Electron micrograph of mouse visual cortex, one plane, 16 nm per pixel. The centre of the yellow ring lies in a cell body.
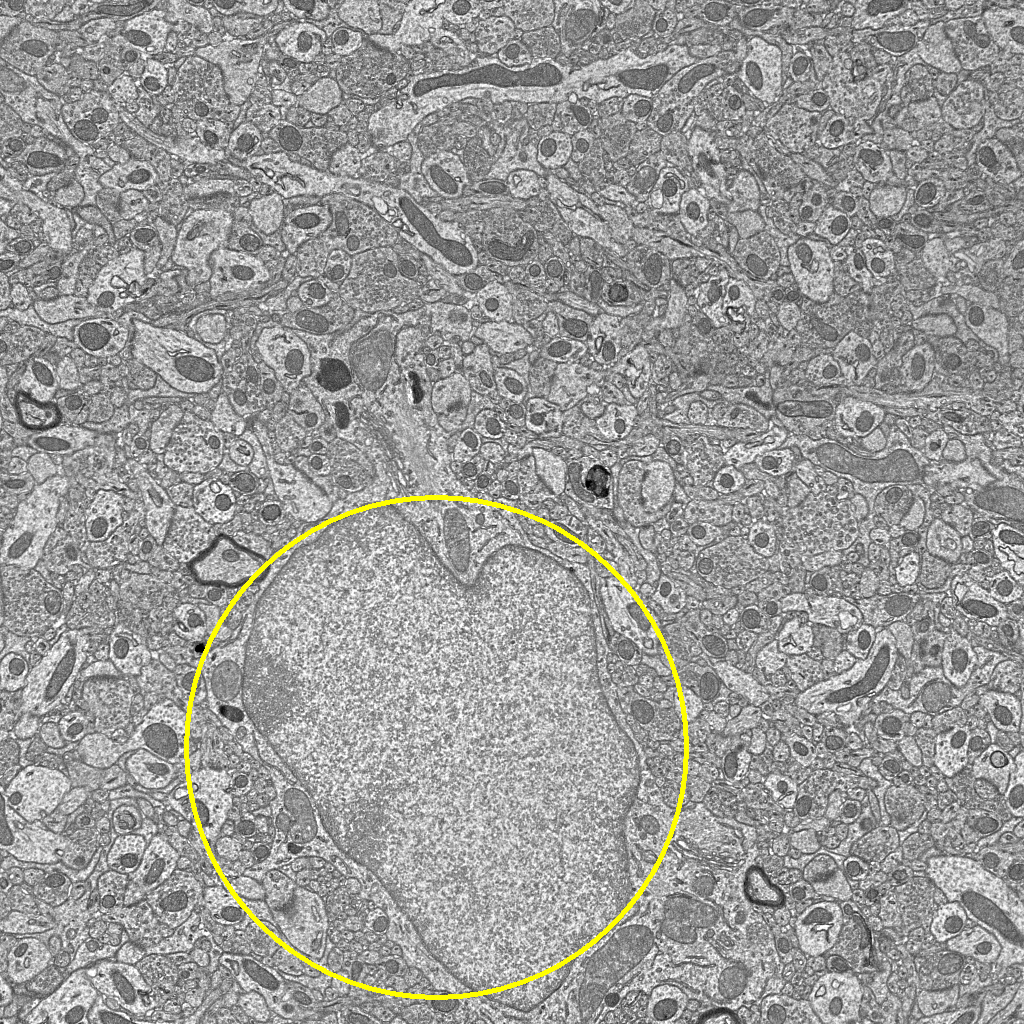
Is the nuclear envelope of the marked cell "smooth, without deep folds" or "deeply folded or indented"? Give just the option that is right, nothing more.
Deeply folded or indented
